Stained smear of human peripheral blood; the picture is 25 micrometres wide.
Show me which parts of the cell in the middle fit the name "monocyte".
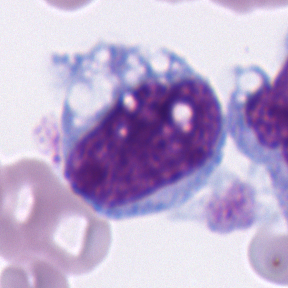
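What goes with monocyte here is mostly size: the nucleus on its own is about 15 by 9 micrometres.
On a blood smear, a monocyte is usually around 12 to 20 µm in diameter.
The rest I'd just describe as it looks: deep purple, finely granular chromatin with no coarse dark blocks. The cytoplasm is pale blue and holds many clear vacuoles, gathered mostly above and to the left of the nucleus. Two small round clear spots also sit over the upper part of the nucleus.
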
